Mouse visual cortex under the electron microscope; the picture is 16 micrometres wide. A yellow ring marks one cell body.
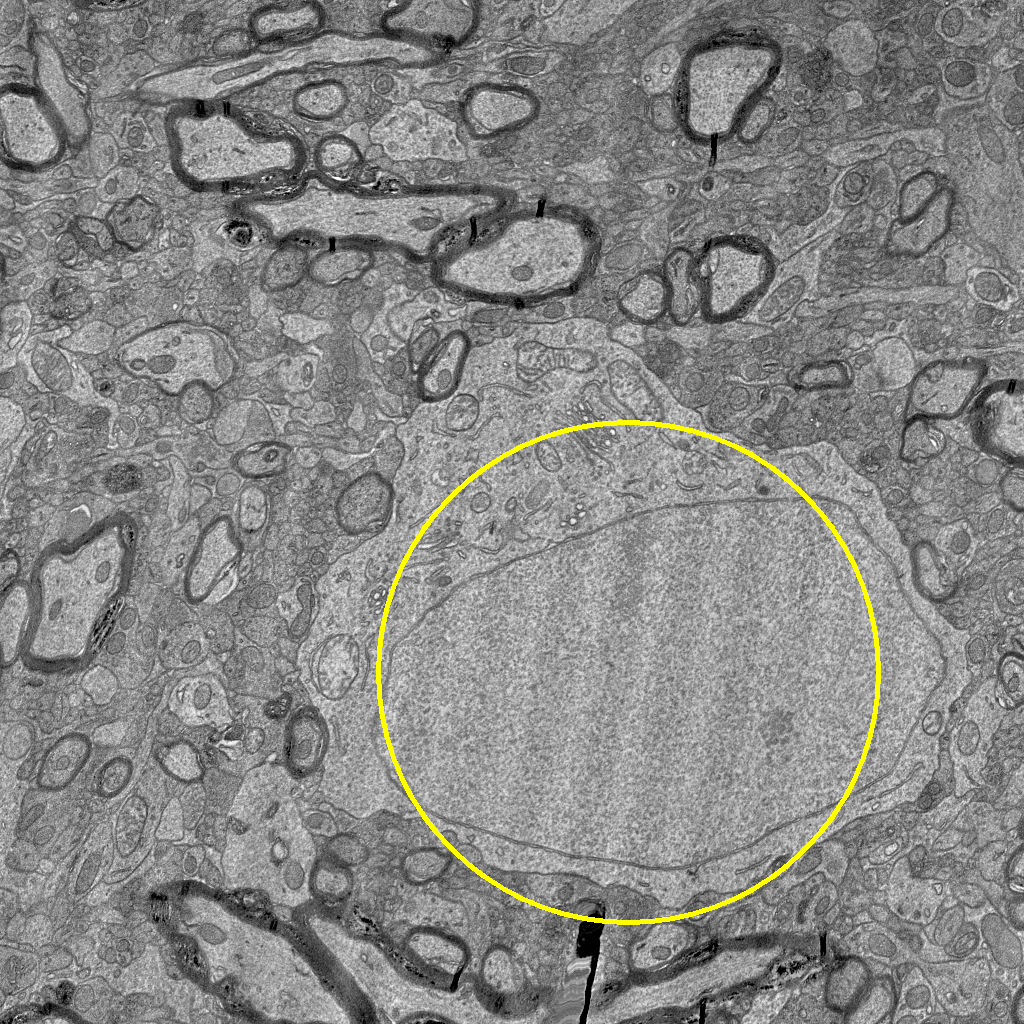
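Excitatory neuron; you'll see its nucleus is a large oval, longer side to side than top to bottom. Smooth envelope, no deep folds or indentations. Pale, finely dispersed chromatin with no thick dark band lining the envelope, plus a small darker granular patch at lower right.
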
